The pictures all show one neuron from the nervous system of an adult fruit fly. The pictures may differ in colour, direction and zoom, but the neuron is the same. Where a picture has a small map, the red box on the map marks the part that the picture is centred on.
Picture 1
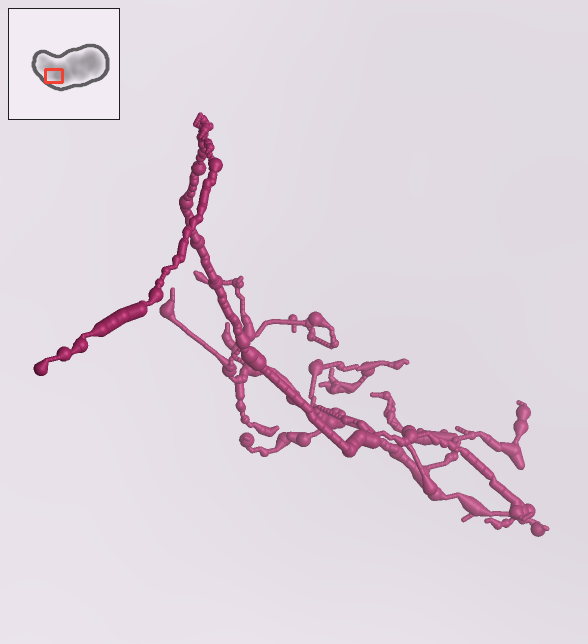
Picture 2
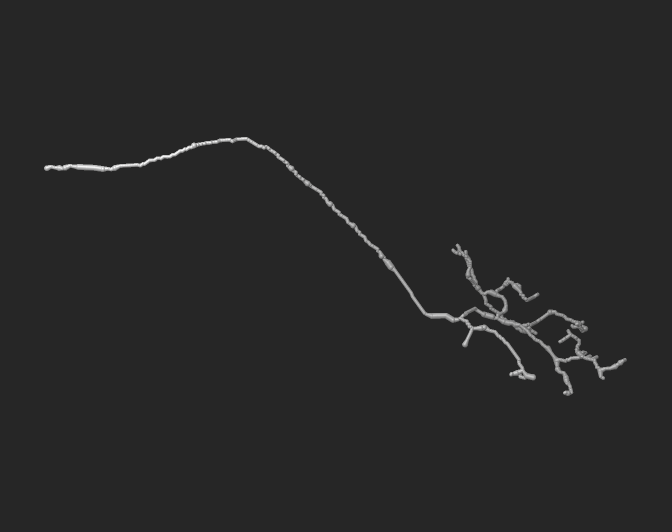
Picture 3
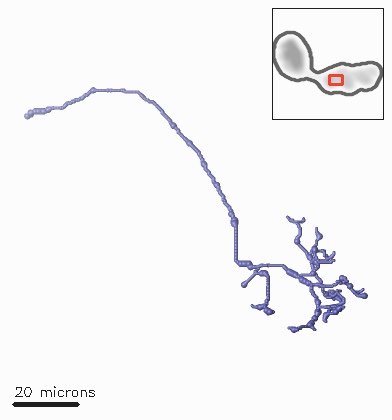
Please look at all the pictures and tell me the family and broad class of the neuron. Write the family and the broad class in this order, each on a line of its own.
class mechanosensory tactile
sensory neuron entering the nerve cord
